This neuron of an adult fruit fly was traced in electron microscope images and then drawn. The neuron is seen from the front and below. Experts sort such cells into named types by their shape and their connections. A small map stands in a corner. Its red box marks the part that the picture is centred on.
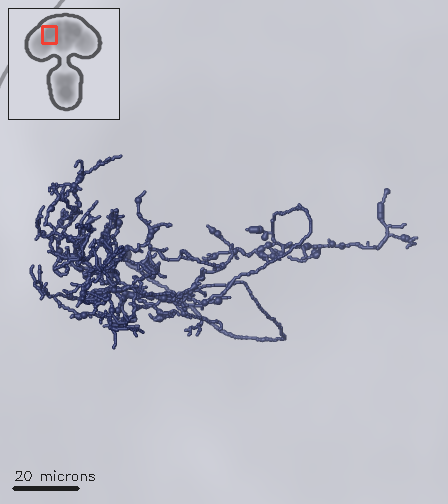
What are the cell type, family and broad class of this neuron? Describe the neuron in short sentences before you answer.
By the scale bar it is about 120 microns wide in this view. The picture shows dozens of branch ends. Its cell type is PVLP101. The family is hemilineage VLPp&l1_anterior. It is a central-brain intrinsic neuron.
